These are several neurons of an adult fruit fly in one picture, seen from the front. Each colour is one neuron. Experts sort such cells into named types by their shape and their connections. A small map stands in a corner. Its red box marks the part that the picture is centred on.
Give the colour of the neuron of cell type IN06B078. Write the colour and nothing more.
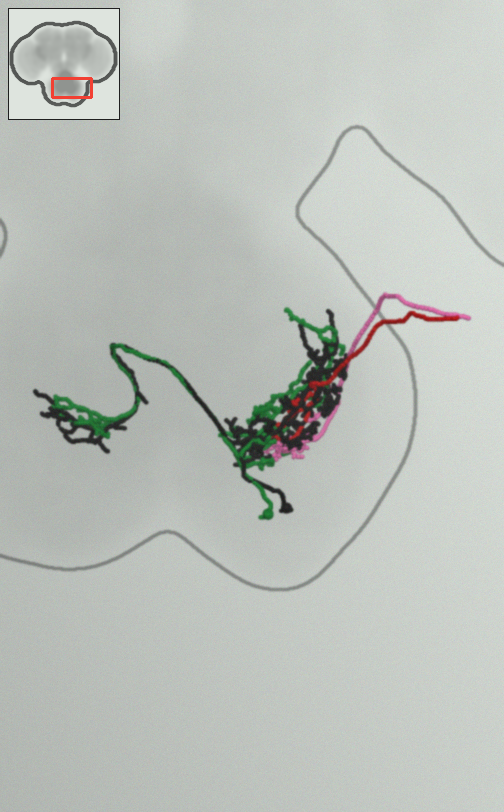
green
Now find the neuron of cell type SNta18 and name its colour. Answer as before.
red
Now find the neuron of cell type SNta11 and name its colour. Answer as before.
pink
